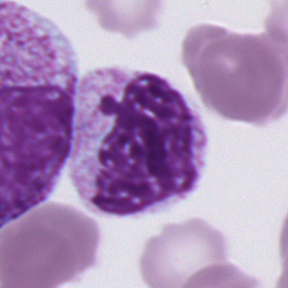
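Segmented neutrophil, the nucleated cell at the centre of this stained blood smear. Notice its smooth, rounded outline and its dark purple, coarsely clumped chromatin with pale gaps between the clumps. The pale pinkish-grey cytoplasm is widest on the left, with fine pinkish-purple granules scattered evenly through it.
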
